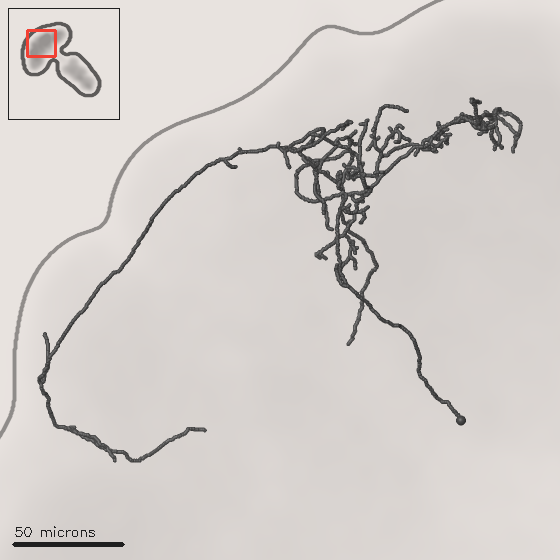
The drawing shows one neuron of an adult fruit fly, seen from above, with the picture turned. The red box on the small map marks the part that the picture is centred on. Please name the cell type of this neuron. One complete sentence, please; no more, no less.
It is the cell type pC1_5b to which this neuron belongs.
